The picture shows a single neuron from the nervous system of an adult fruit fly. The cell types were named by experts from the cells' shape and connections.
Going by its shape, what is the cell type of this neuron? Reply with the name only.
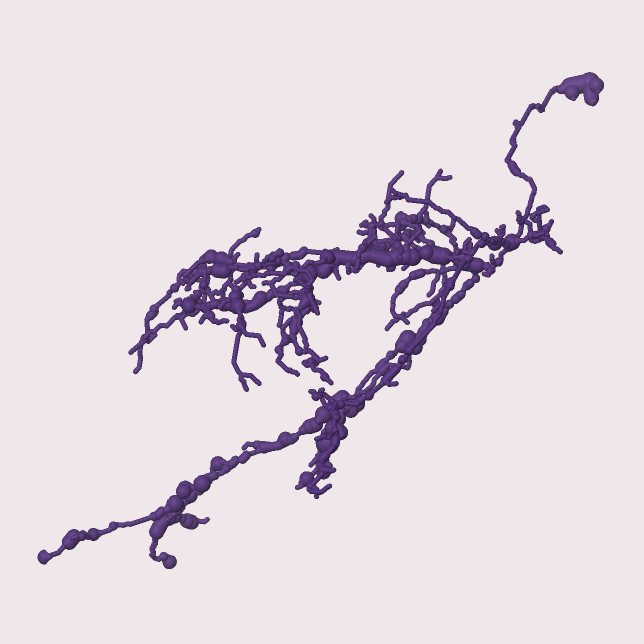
GNG412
